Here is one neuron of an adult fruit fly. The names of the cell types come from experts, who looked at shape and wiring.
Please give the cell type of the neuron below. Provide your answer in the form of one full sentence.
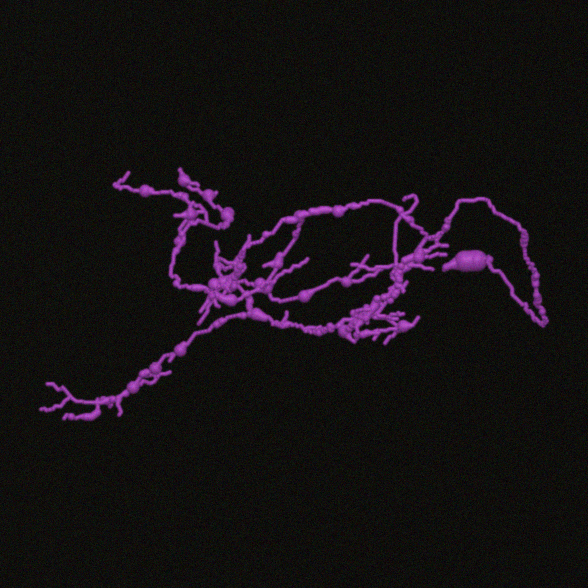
So far as cell type goes, this neuron is SMP355.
